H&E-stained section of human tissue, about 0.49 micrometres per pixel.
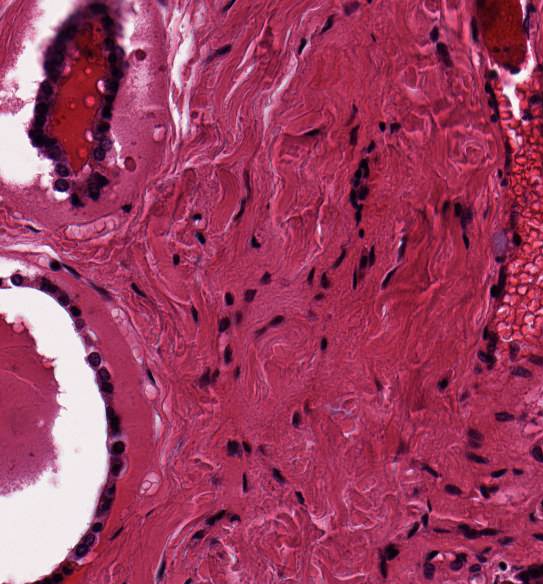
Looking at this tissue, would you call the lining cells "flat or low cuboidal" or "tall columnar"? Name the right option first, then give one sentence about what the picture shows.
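Flat or low cuboidal. A large rounded lumen at the lower left is lined by a single layer of low cuboidal epithelial cells with dark nuclei.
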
